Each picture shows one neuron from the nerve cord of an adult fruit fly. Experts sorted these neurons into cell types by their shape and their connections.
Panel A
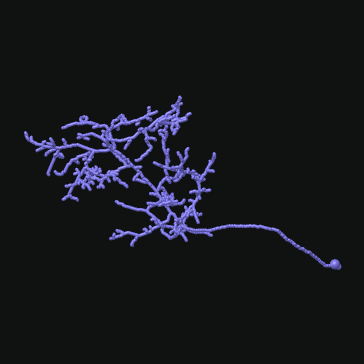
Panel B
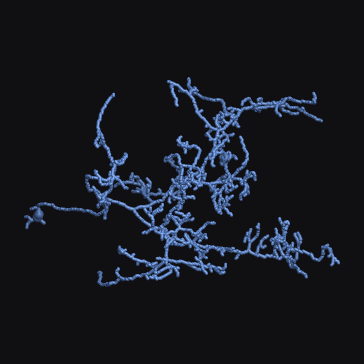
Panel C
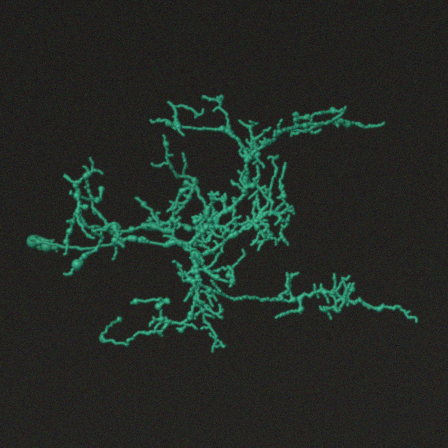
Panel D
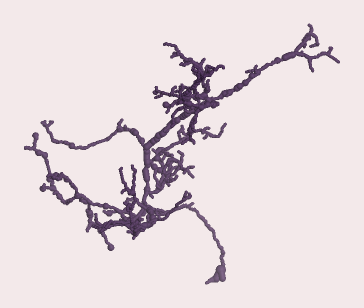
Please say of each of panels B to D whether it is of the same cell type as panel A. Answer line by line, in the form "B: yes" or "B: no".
B: no
C: no
D: yes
